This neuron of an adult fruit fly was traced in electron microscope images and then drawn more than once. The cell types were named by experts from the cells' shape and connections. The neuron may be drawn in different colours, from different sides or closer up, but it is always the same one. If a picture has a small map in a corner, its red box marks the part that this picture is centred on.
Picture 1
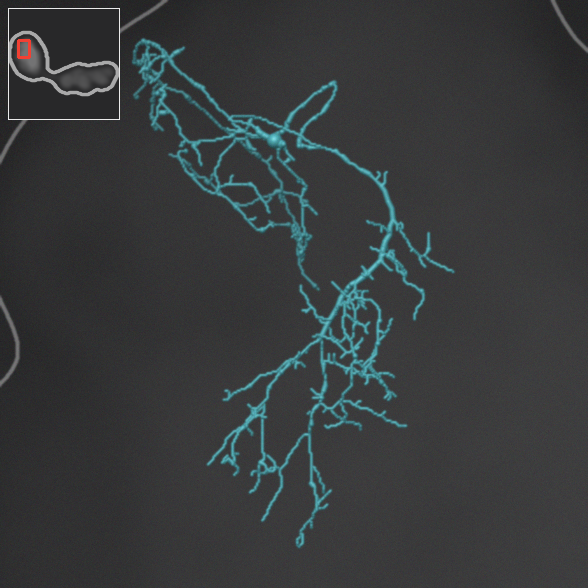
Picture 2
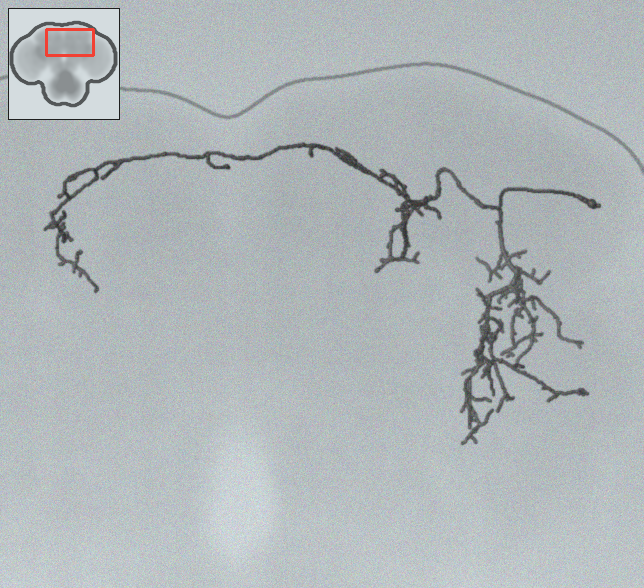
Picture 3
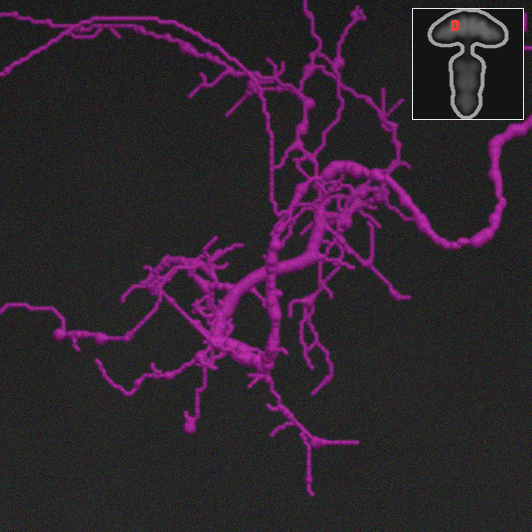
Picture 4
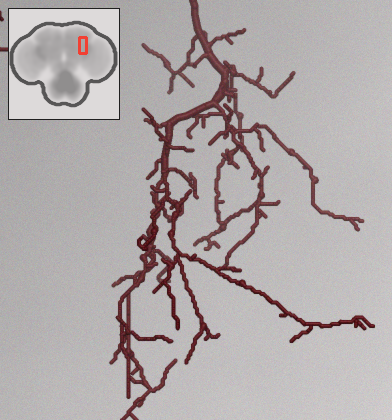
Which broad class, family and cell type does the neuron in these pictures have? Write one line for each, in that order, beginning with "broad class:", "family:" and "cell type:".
broad class: central-brain intrinsic neuron
family: hemilineage SLPad1_anterior
cell type: AVLP753m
